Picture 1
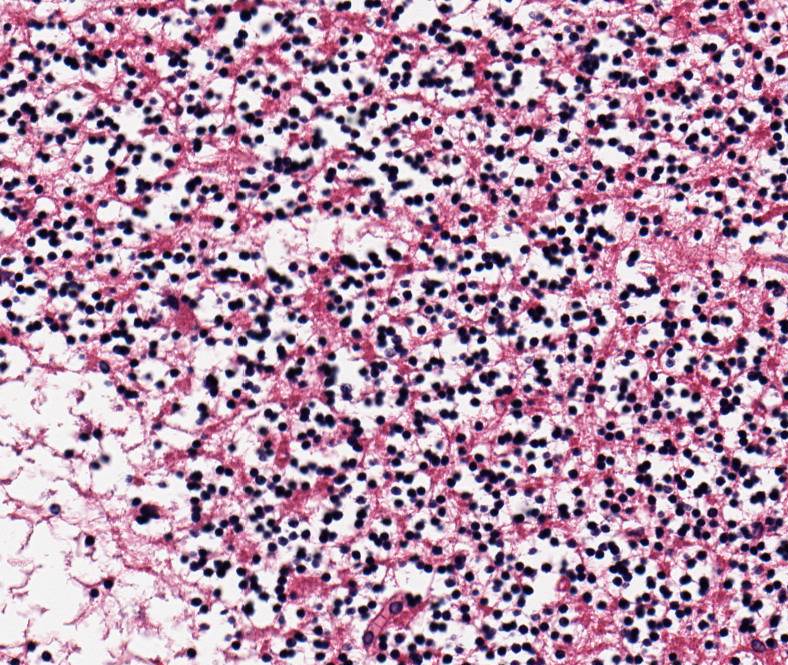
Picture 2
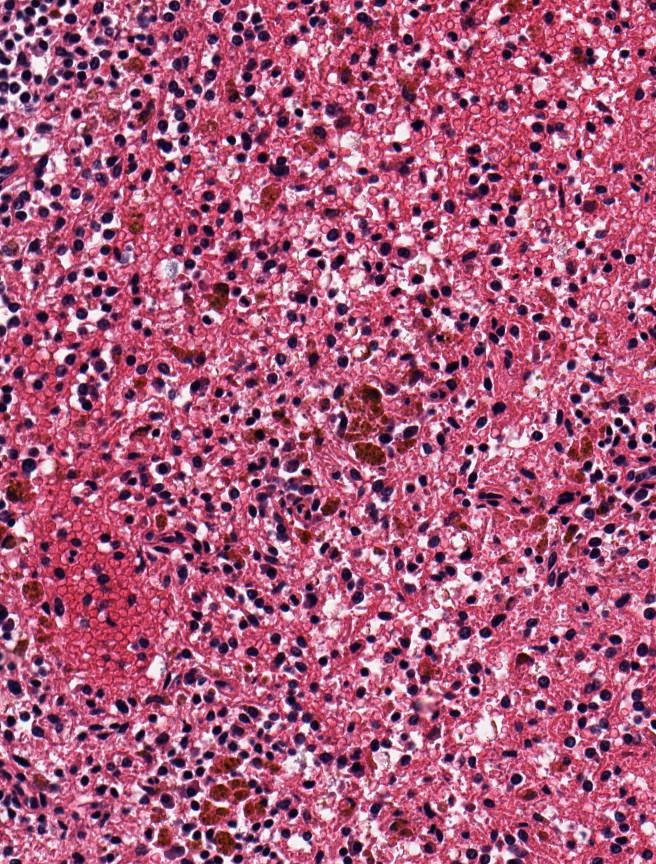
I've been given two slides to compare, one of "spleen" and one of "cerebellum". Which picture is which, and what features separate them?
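Right: picture 1 is cerebellum, and picture 2 is spleen. In picture 1, densely packed small nuclei fill most of the field at a fairly even density; they are round, uniformly dark blue-black, and have little visible cytoplasm. Between them I notice irregular pink fibrillary patches with no nuclei, and in the lower left corner a paler, loose pink meshwork with few nuclei. Picture 2 is another matter: numerous small round dark nuclei with scant cytoplasm are scattered evenly among red blood cells, and at the left edge, below the middle, there is a patch of tightly packed red blood cells with few nuclei.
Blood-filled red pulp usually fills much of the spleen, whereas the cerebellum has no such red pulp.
Picture 2 also has scattered cells with coarse golden-brown granular pigment in their cytoplasm, and the largest cluster of these pigment-laden cells lies near the centre of the field.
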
